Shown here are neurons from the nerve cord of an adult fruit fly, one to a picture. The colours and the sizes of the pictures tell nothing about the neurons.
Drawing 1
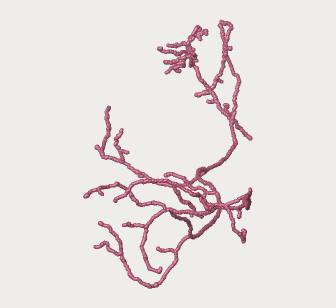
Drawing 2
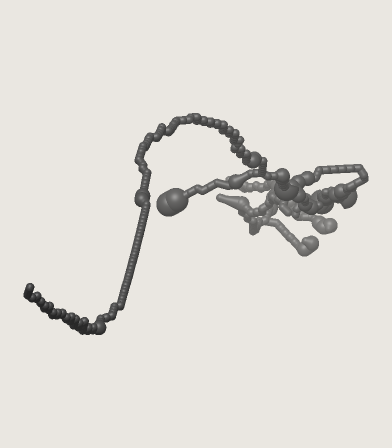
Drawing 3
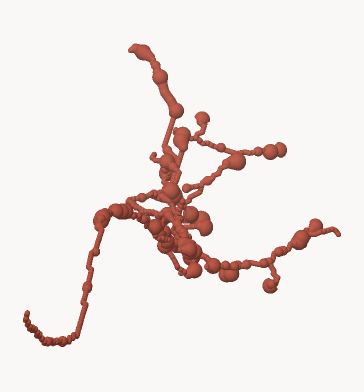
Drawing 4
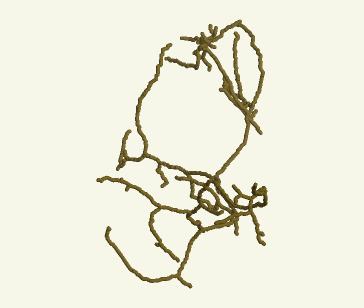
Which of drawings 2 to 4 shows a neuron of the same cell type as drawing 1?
Drawing 4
